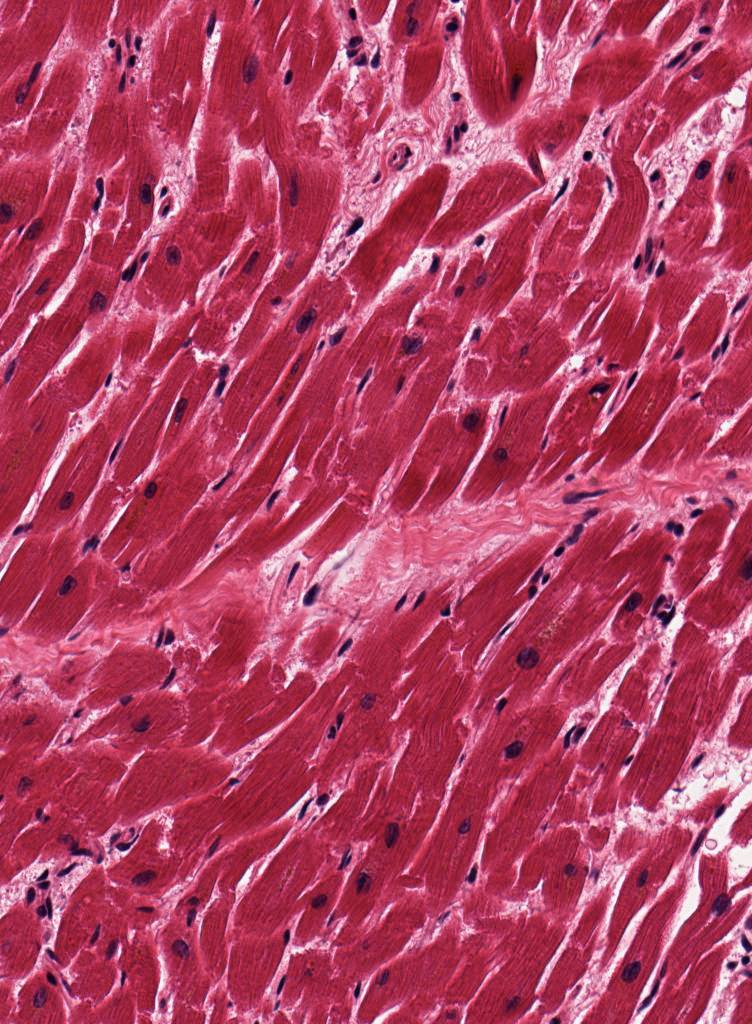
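Left ventricle of the heart. Muscle fibres fill the field and run obliquely, lower left to upper right. The fibres branch and rejoin instead of running as separate unbranched cylinders. A band of pale pink, wavy collagenous connective tissue crosses the middle between groups of fibres. Small, dark, elongated nuclei sit in the narrow spaces between fibres.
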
